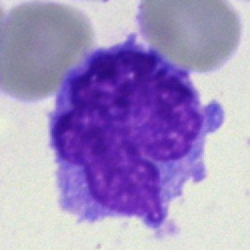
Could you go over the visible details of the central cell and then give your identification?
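Nucleus: irregular and folded, its outline marked by indentations, and occupying most of the cell. Cytoplasm: mostly visible below the nucleus. Edge: a small rounded bleb projects on the right. Name: monocyte.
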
